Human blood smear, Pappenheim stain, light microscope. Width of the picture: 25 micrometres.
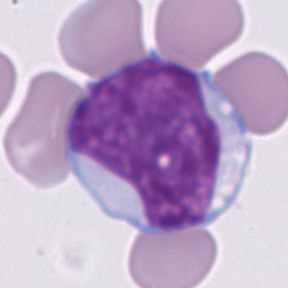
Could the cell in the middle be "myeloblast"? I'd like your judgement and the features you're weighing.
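Deciding feature: no distinct granules in the cytoplasm.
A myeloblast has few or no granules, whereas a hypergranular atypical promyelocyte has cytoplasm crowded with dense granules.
Supporting feature: the nucleus, about 15 by 13 micrometres, fills most of the cell, leaving a modest amount of cytoplasm.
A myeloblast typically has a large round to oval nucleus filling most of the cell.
Verdict: myeloblast fits; atypical promyelocyte does not. Remaining findings: chromatin mottled purple with paler reddish patches, not densely clumped; cytoplasm pale greyish blue, with several small clear vacuoles on the right side.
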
